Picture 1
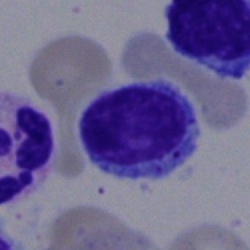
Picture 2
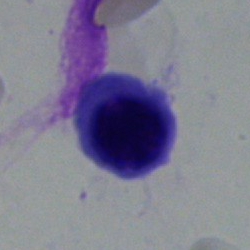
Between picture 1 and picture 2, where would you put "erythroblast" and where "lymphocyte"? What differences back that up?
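In the first picture is a lymphocyte; in the second, an erythroblast. Begin with the cytoplasm: in picture 1 it is blue and forms only a thin rim, widest along the lower edge of the cell.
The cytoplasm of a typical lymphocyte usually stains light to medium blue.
In picture 2 the cytoplasm is blue-violet. Turn next to the nucleus: in picture 1 it fills most of the cell, while in picture 2 it stains very dark, almost uniformly.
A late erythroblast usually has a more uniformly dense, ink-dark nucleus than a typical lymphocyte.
The outlines differ as well: picture 1 has a rounded oval outline, and picture 2 is roughly round with a slightly uneven, bumpy edge. Picture 1 also shows a few small dark dots in the cytoplasm at the lower right and no clear vacuoles.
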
